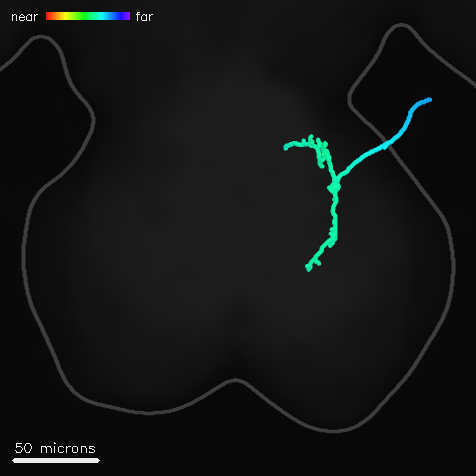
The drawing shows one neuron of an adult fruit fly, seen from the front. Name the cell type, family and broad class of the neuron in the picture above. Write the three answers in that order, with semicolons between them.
SNta03; class mechanosensory tactile; sensory neuron entering the nerve cord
